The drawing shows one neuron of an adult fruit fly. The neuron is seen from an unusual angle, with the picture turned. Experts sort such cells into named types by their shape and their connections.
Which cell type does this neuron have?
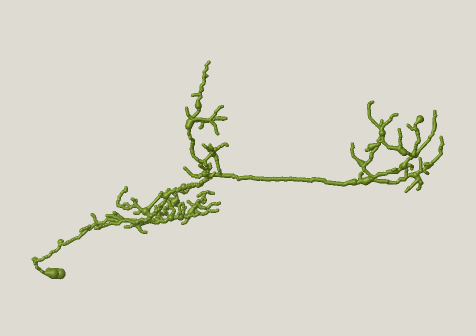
TmY17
